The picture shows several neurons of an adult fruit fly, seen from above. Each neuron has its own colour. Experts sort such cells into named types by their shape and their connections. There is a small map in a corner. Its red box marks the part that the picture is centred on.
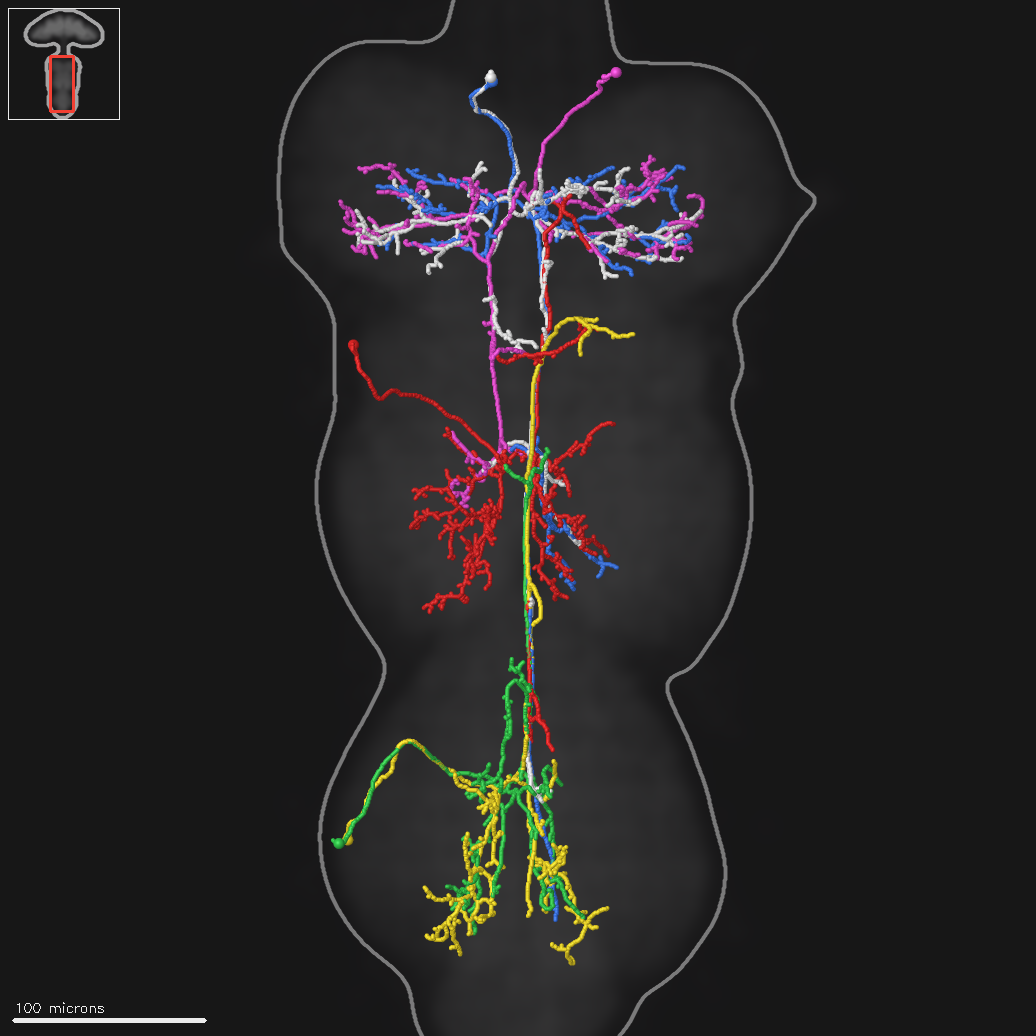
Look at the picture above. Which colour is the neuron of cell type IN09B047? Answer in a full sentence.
The colour is blue.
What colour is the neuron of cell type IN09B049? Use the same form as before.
The colour is green.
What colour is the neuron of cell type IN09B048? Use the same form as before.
The colour is yellow.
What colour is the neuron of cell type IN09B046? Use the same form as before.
The colour is white.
